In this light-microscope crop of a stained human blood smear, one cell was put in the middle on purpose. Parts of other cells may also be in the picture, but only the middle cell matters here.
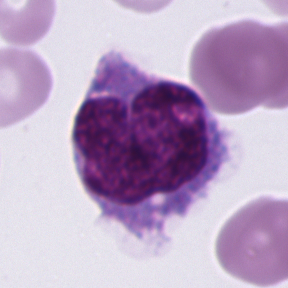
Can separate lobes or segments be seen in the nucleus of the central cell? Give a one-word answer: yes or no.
Yes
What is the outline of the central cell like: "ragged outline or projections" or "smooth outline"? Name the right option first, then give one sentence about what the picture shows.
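Ragged outline or projections. The cell's outline is irregular and angular, with ragged, frayed edges rather than a smooth circle.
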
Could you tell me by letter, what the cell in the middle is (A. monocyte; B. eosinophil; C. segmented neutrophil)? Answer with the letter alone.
A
